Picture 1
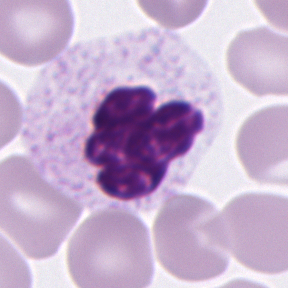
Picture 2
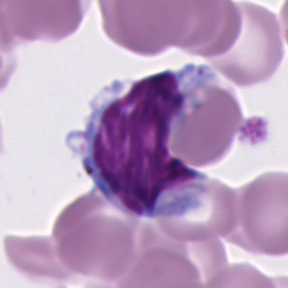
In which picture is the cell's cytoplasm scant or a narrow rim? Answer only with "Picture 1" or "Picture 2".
Picture 2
